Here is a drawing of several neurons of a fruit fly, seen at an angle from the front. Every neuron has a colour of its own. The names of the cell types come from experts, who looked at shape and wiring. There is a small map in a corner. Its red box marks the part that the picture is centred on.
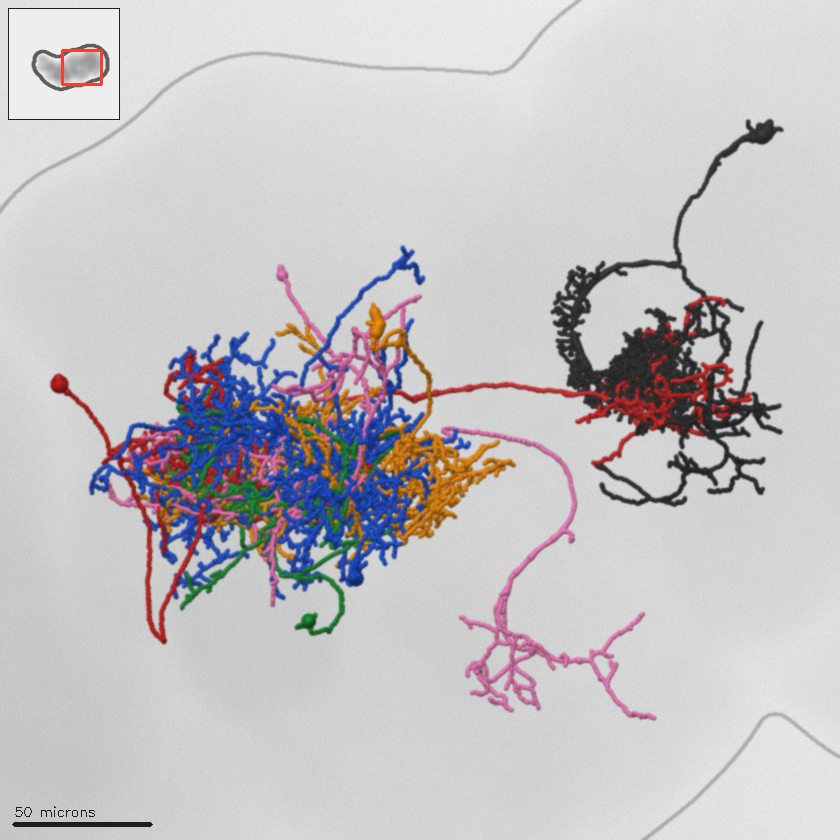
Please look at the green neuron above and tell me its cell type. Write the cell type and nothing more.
PLP018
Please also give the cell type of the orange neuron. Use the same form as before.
PLP012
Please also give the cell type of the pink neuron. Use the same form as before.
PLP300m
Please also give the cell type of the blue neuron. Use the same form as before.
PLP019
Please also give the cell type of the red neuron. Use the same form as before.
PLP148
